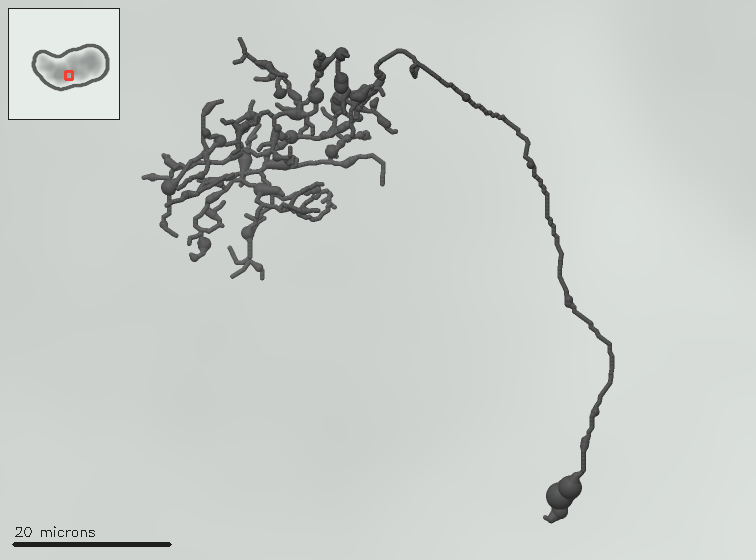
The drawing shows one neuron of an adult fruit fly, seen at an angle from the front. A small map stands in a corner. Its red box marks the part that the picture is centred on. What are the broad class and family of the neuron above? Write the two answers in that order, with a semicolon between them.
optic-lobe intrinsic neuron; Li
